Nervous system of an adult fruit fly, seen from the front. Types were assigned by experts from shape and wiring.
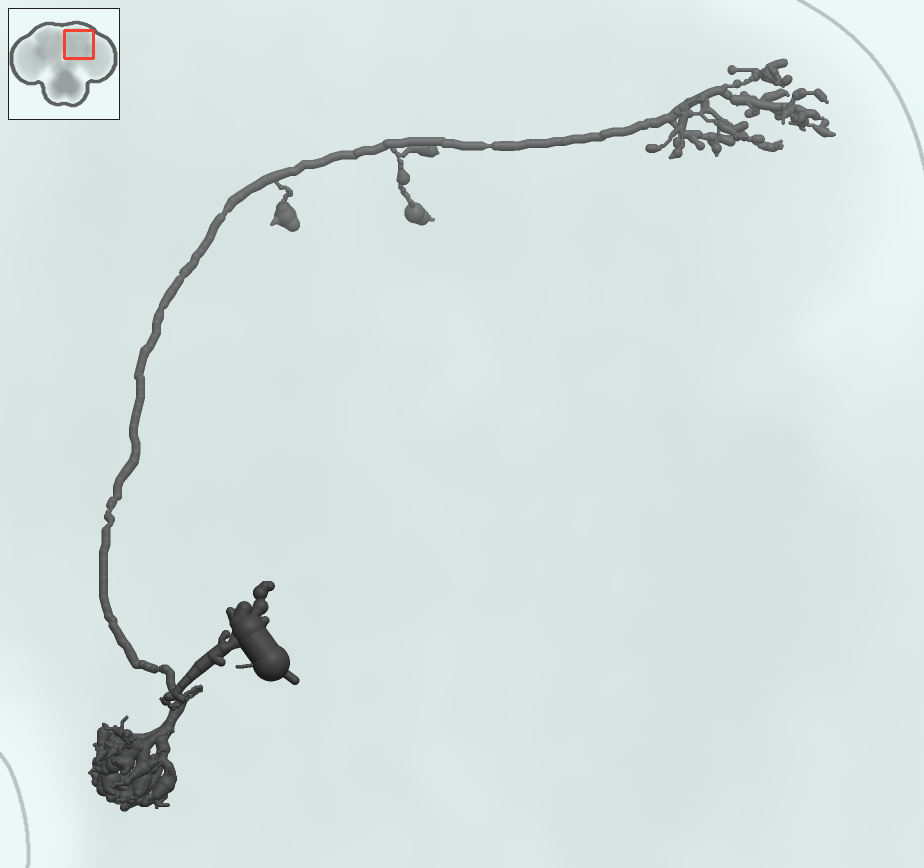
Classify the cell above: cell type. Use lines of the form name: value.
cell type: VM3_adPN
